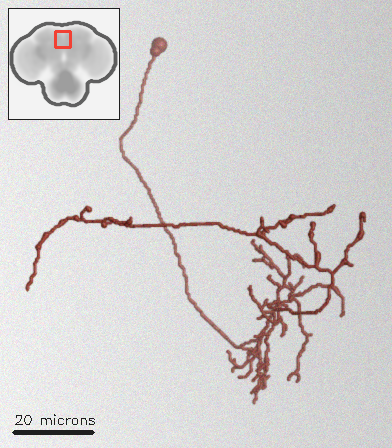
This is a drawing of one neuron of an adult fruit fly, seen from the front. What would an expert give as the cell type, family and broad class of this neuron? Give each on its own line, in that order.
FS1A_c
class CX
central-brain intrinsic neuron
